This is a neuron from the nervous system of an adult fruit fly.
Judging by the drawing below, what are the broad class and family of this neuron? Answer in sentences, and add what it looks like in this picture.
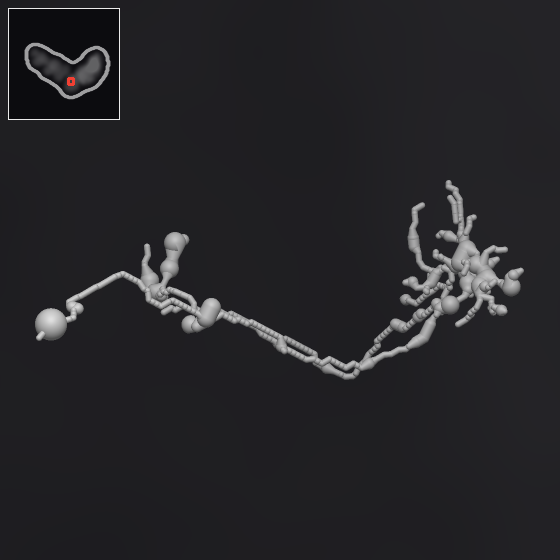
This is an optic-lobe intrinsic neuron. Its family is T. The cell body can be seen on the left of the picture. As drawn here it is wider than it is tall.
